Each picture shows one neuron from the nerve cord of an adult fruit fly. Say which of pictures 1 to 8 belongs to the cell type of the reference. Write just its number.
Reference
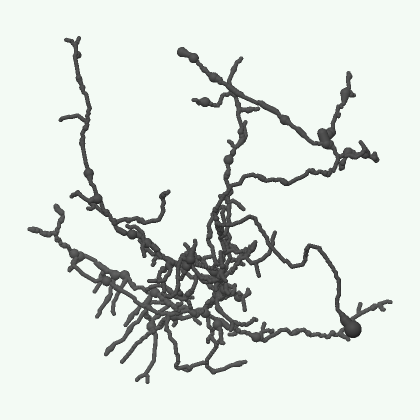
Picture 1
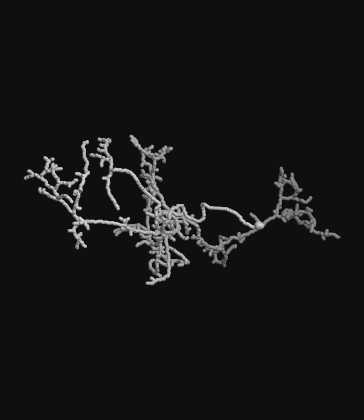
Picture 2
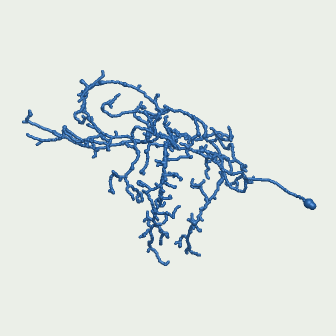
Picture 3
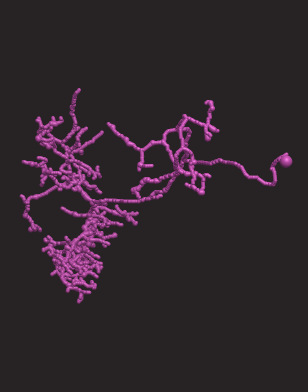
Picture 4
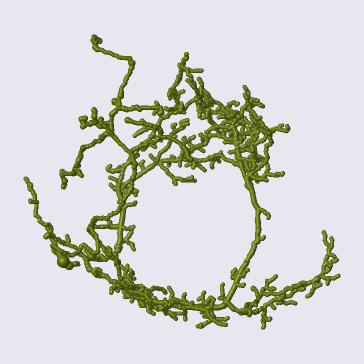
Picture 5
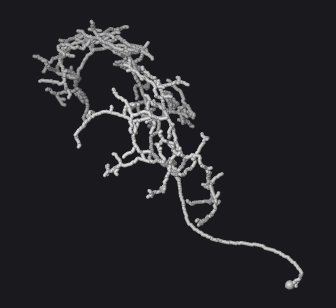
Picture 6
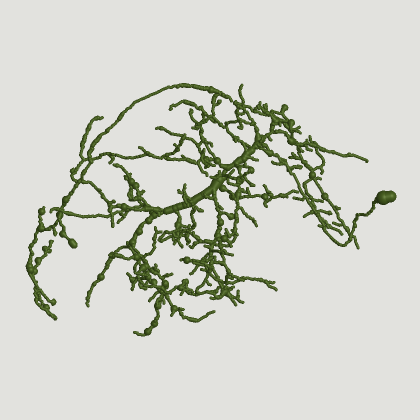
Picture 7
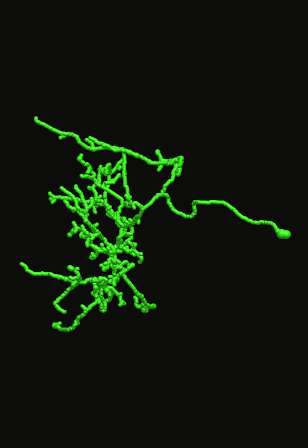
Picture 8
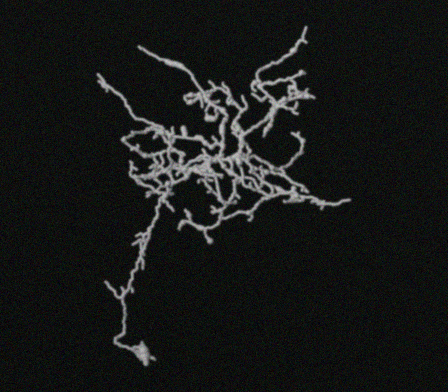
7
